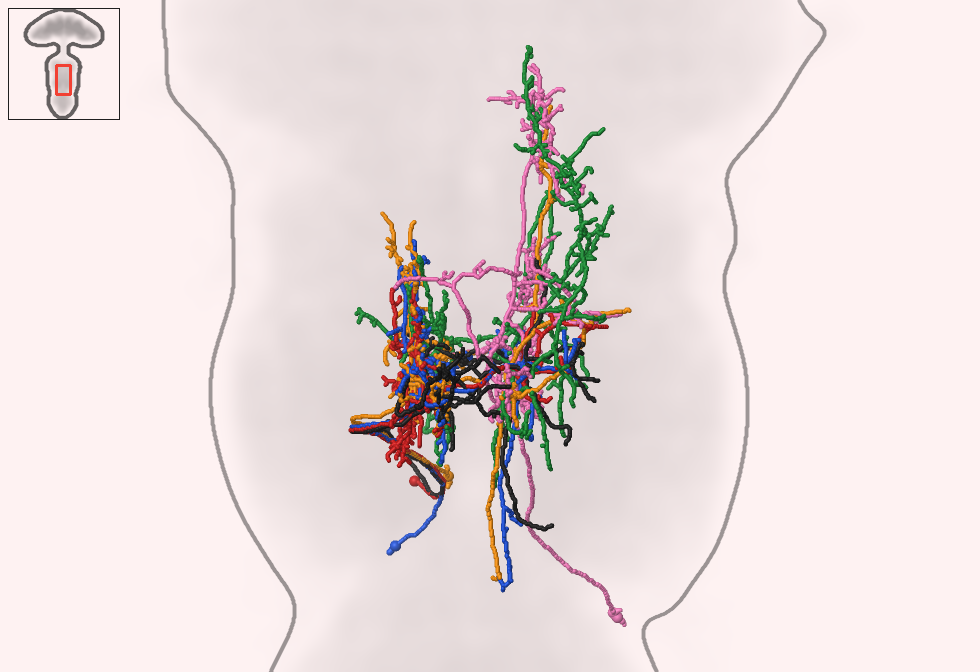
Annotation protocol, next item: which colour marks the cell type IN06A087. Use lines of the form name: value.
colour: black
